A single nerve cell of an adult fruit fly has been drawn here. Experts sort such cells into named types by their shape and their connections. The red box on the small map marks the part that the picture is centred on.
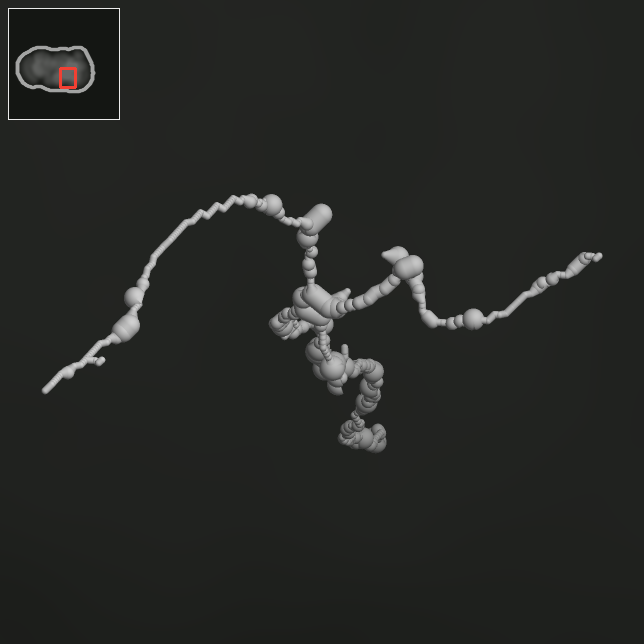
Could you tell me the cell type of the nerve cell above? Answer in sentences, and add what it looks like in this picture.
Its cell type is SNpp56. This is a sensory neuron entering the nerve cord. No cell body is drawn. There are a dozen or fewer branch ends.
